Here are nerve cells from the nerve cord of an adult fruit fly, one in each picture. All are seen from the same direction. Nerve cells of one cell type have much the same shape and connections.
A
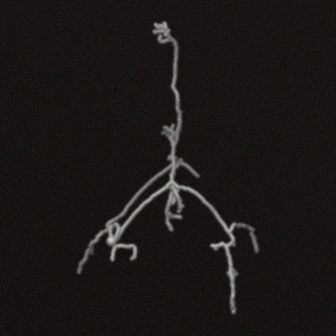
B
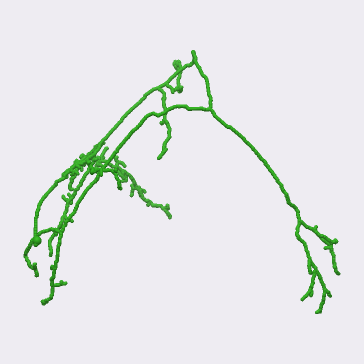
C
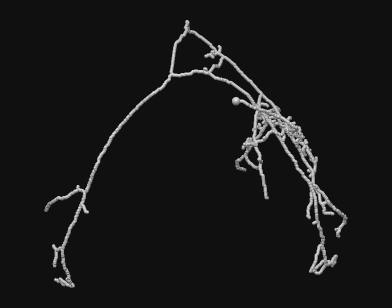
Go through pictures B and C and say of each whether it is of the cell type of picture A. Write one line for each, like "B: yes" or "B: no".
B: no
C: no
